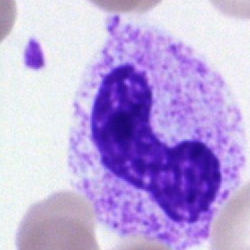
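Band neutrophil, the cell in the middle of this marrow smear. Follow the nucleus: it is a curved, kidney-like band running from upper left to lower right, with dense, dark purple chromatin. Around it the cytoplasm is abundant and pale lilac, and if you look closely you will find many fine violet granules scattered throughout it.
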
